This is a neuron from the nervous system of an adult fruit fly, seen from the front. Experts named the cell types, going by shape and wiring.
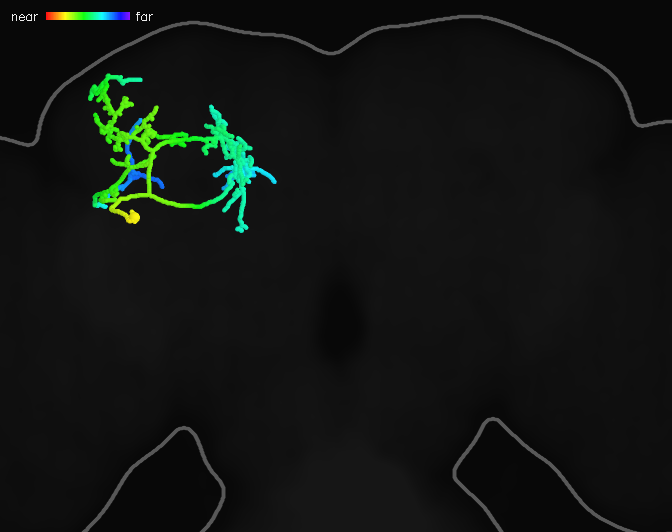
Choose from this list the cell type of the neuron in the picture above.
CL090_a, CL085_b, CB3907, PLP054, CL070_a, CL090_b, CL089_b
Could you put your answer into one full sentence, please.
The neuron is of cell type CL089_b.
